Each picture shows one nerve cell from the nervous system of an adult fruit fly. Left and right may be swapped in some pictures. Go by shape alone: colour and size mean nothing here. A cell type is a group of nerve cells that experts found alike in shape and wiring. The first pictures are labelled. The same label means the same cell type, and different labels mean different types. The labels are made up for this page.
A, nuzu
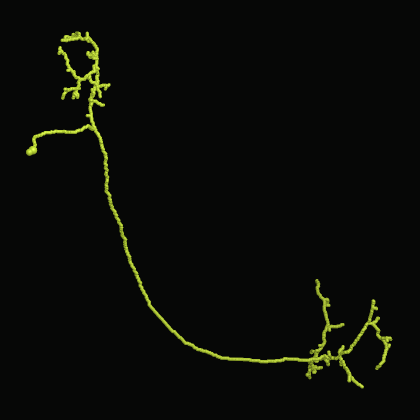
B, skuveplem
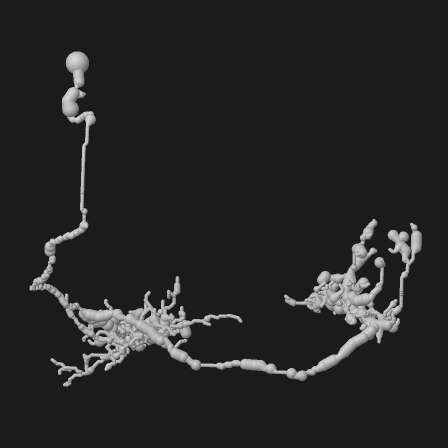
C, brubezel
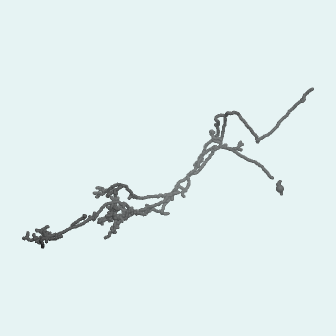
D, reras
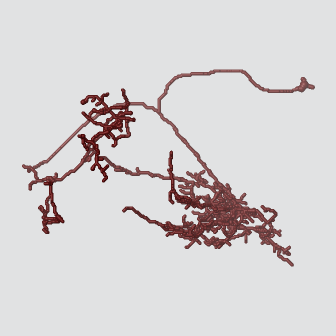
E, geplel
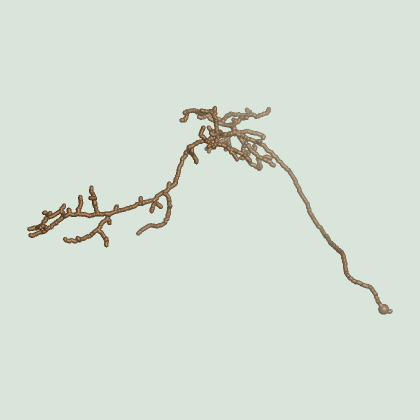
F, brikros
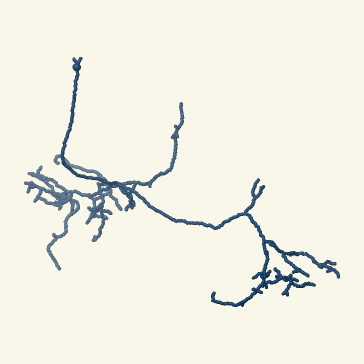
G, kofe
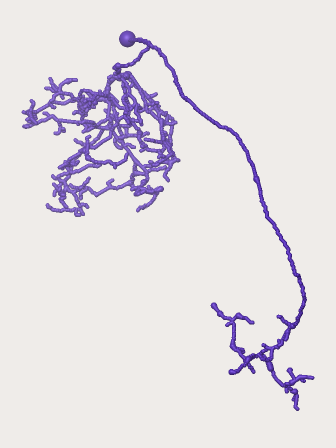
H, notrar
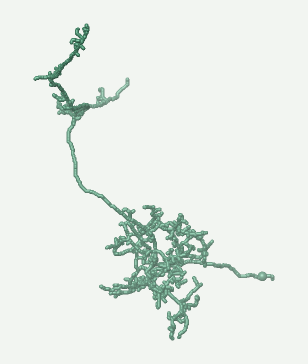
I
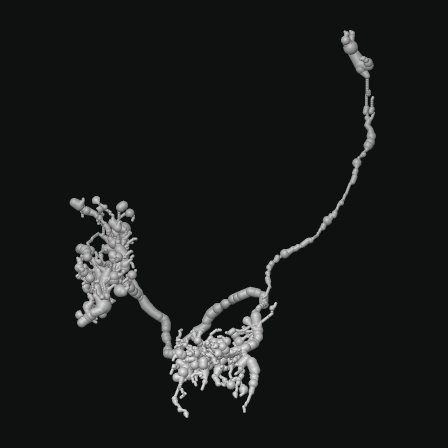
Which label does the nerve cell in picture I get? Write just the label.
skuveplem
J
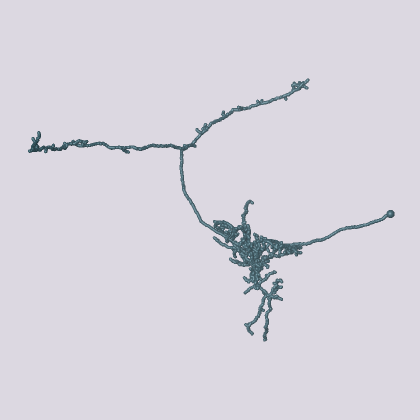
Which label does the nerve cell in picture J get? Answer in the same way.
notrar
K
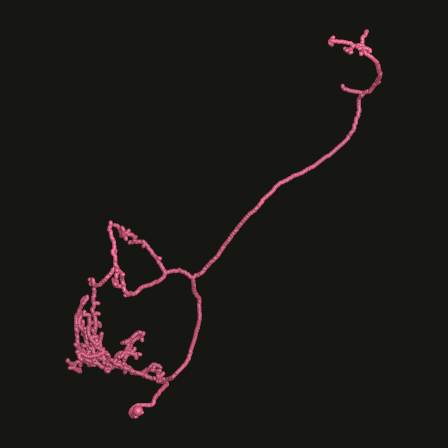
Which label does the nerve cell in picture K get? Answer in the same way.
reras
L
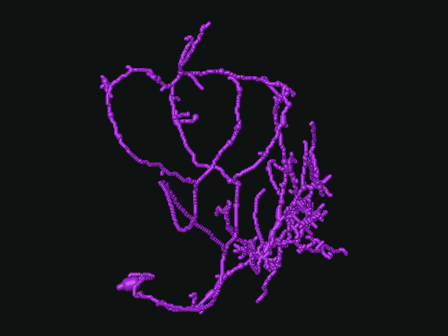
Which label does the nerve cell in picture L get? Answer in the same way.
reras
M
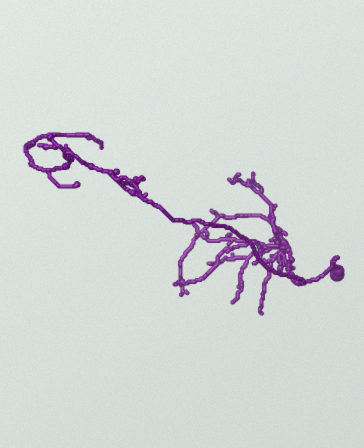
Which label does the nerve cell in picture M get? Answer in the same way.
kofe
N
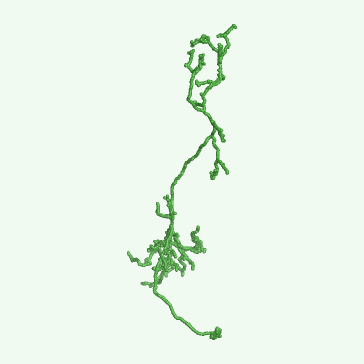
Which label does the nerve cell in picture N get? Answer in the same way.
brikros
